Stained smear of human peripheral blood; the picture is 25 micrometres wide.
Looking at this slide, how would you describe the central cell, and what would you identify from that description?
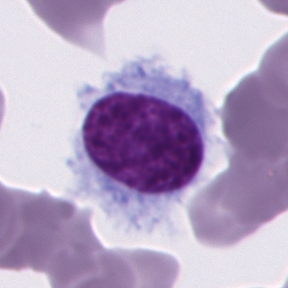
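The nucleus is oval, about 11 by 8 micrometres, with a smooth outline that has no notch or fold. Its chromatin is dark purple and clumped into patches, with paler spaces between them. A rim of pale blue cytoplasm surrounds the nucleus on all sides. This is a hairy cell.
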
